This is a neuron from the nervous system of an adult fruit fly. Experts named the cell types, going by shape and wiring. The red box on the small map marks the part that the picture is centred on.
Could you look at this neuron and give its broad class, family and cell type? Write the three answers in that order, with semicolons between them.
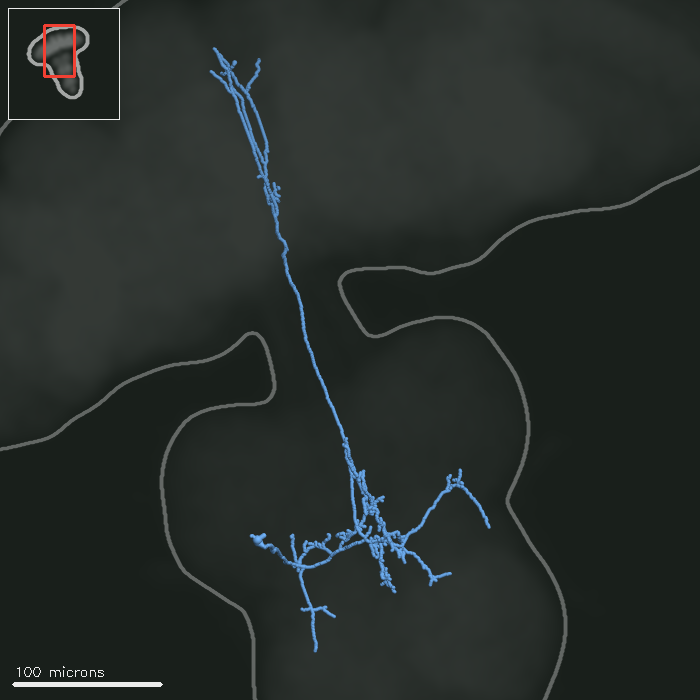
ascending neuron; hemilineage 06A; AN06A027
